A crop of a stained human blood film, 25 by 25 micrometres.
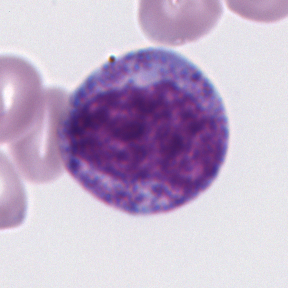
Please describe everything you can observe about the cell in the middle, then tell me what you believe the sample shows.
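First, the nucleus: a shallow indentation runs along its upper edge. Next, the cytoplasm: pale blue, with fine purple granules scattered through it. Then, just above the nucleus, there is a pale clear zone in the cytoplasm. Last, size: the cell is about 15 micrometres across. Name: myelocyte.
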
